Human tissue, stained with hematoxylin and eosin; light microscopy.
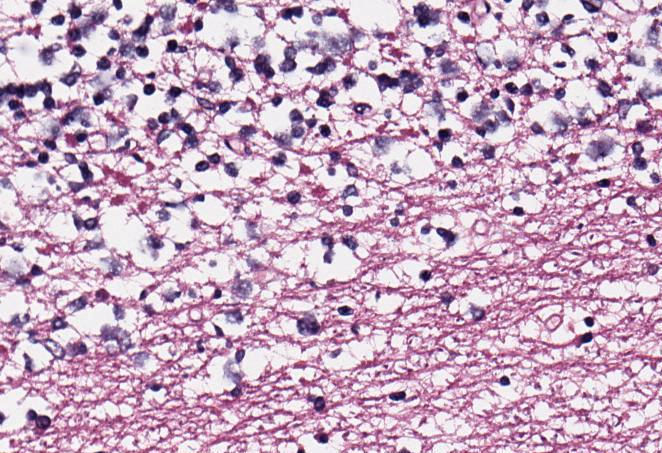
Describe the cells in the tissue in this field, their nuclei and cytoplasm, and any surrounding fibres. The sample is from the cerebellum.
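You'll notice the cells are more crowded in the upper half than the lower. Most nuclei are small, round and darkly stained. Plenty of them sit inside rounded clear spaces in the meshwork. And numerous rounded clear vacuoles of varying size are scattered all through the field.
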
